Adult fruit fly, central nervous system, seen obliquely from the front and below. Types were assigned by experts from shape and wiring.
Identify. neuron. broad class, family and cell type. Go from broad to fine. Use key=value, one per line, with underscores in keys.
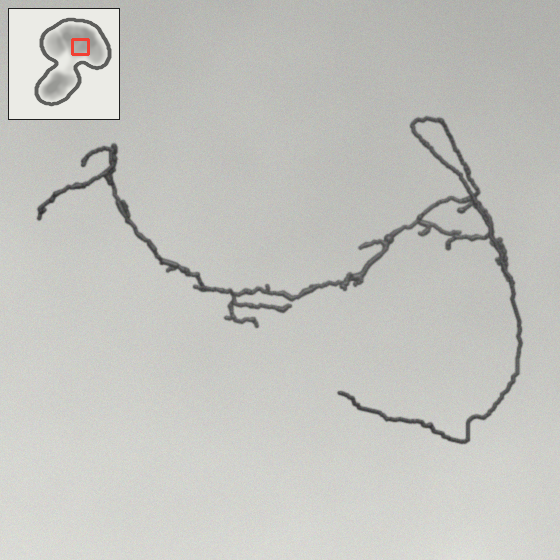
broad_class=sensory neuron entering the brain
family=class gustatory
cell_type=PhG13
